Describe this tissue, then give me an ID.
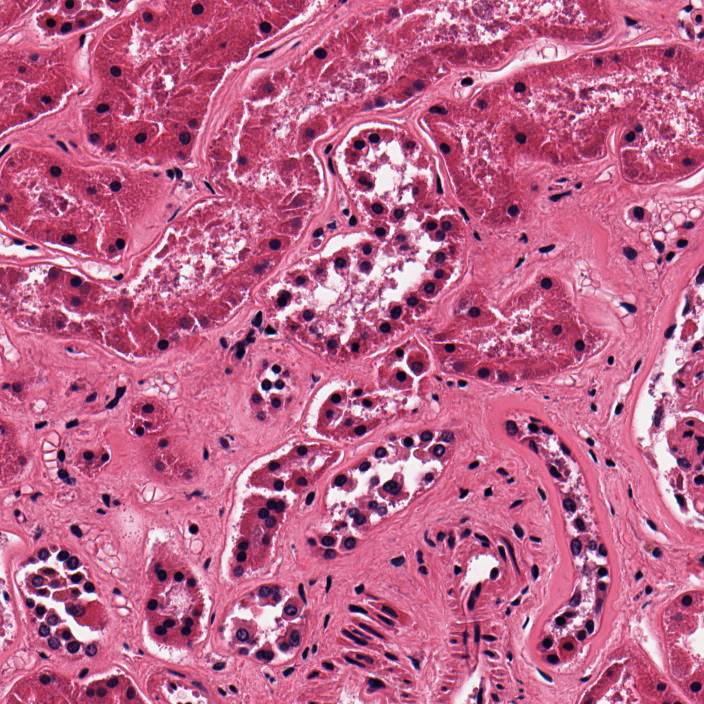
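Upper half: broad, closely packed cords and tubules of epithelial cells, divided by thin bands of pink stroma. Cytoplasm abundant, granular, deeply eosinophilic; nuclei small, round, dark, about one per cell. Lower half: smaller, separate tubules lined by a single layer of cells with round dark nuclei. Renal cortex.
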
